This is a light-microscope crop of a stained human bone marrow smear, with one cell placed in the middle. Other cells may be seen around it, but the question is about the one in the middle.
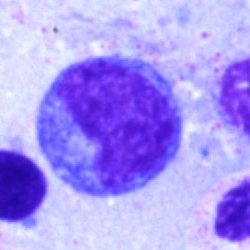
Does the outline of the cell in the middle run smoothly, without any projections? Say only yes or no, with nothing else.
Yes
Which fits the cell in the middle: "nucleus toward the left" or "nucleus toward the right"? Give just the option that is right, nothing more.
Nucleus toward the right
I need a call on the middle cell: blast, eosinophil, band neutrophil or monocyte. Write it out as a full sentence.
The middle cell in this particular crop is a monocyte.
